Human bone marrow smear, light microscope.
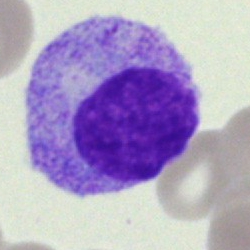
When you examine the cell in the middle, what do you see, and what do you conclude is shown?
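Outline roughly round, edge smooth. Nucleus off-centre, toward the right side. Chromatin dark purple, moderately clumped. Cytoplasm beside the upper-left side of the nucleus: a paler, less granular zone. Myelocyte.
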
